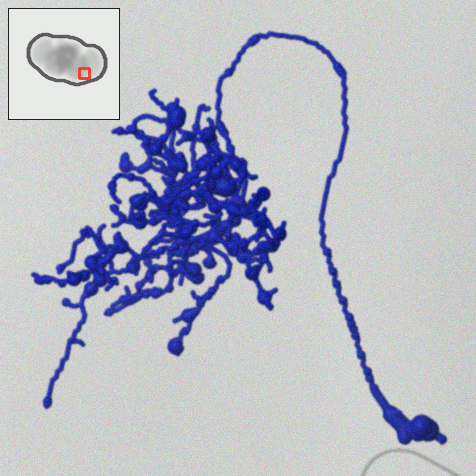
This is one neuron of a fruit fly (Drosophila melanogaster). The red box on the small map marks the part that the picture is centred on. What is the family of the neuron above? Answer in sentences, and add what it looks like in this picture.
Its family is hemilineage VLPl4_dorsal. It is a central-brain intrinsic neuron. The picture shows dozens of branch ends. In this view it is about as wide as it is tall.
